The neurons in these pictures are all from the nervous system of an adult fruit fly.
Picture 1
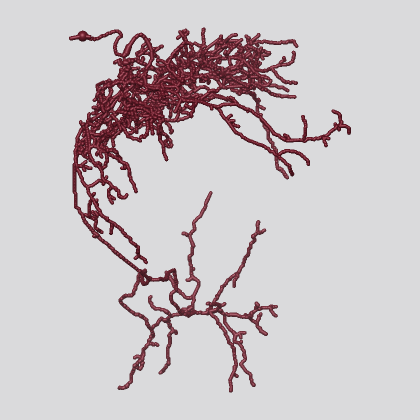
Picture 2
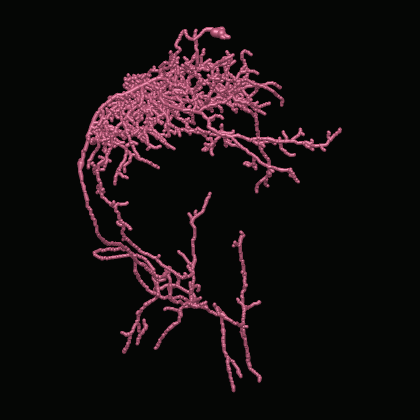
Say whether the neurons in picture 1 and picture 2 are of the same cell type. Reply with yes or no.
yes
